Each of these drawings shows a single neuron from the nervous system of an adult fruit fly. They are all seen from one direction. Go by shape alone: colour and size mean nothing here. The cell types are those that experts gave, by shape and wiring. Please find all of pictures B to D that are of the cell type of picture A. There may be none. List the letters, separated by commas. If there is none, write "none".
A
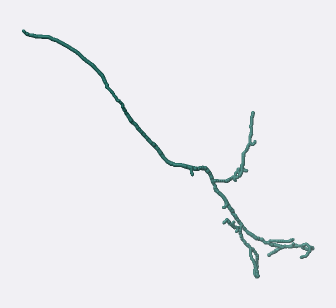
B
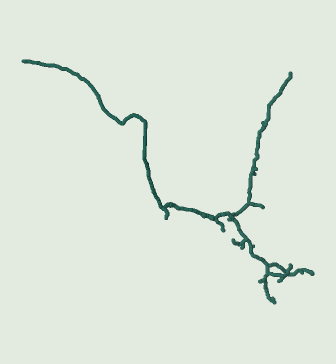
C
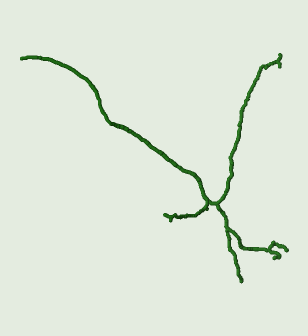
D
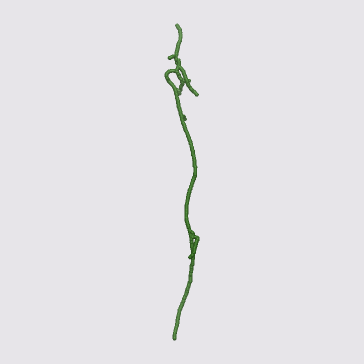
B, C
